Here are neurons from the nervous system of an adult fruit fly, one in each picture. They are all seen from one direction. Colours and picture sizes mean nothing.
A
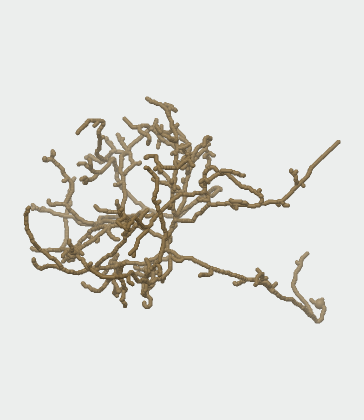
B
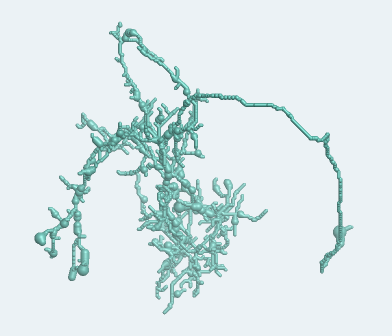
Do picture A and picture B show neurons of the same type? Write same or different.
different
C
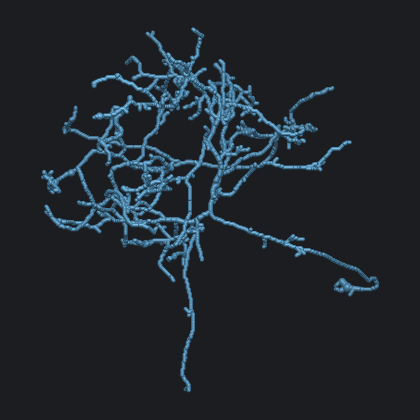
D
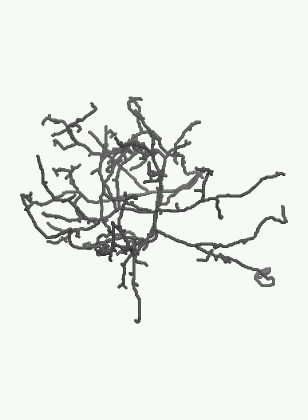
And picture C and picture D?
same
